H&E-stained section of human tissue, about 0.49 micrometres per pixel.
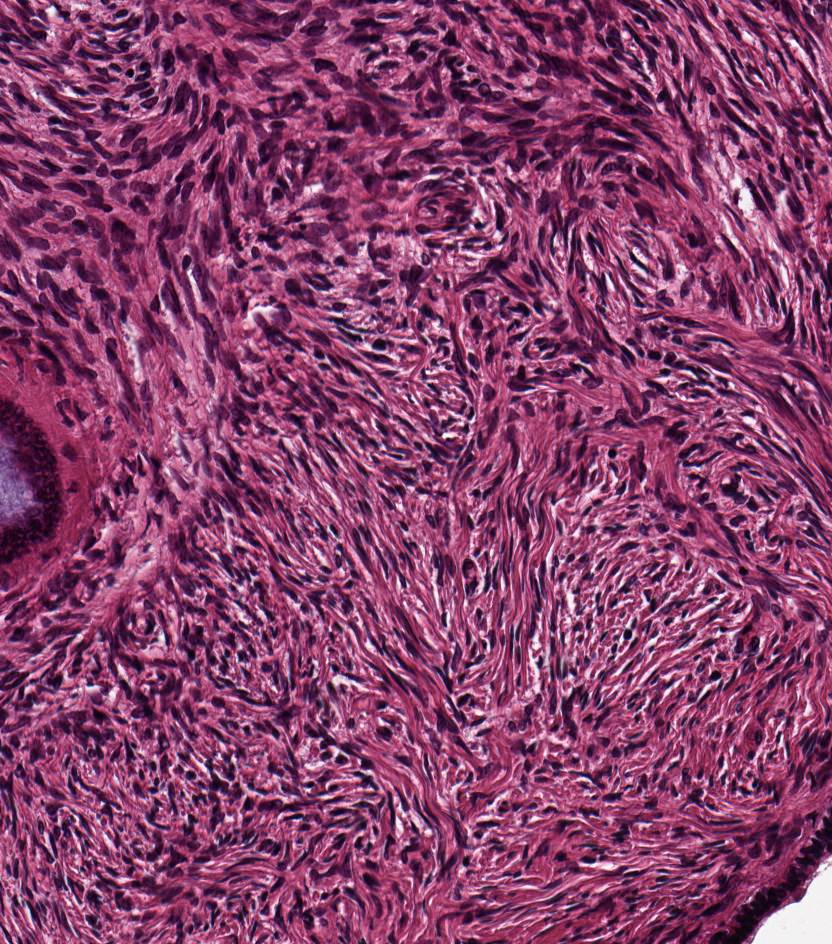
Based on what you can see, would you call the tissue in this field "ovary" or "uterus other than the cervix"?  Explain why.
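Ovary. Spindle cells run in short bundles that change direction and cross. Closely packed stromal cells have dark, elongated to oval nuclei and scant cytoplasm. Mid left edge lies part of a rounded structure with pale purple contents, a dark-staining cell lining and an outer pink band. A single layer of dark-nucleated cells covers the lower-right edge.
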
